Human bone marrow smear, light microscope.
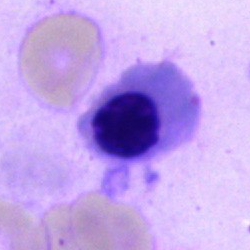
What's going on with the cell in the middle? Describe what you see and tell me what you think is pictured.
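In the nucleus, the chromatin is dense and stains a very dark purple, and I can't make out any nucleoli. The cytoplasm is widest on the upper right side of the nucleus. I see no vacuoles in it either. This one is an erythroblast.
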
